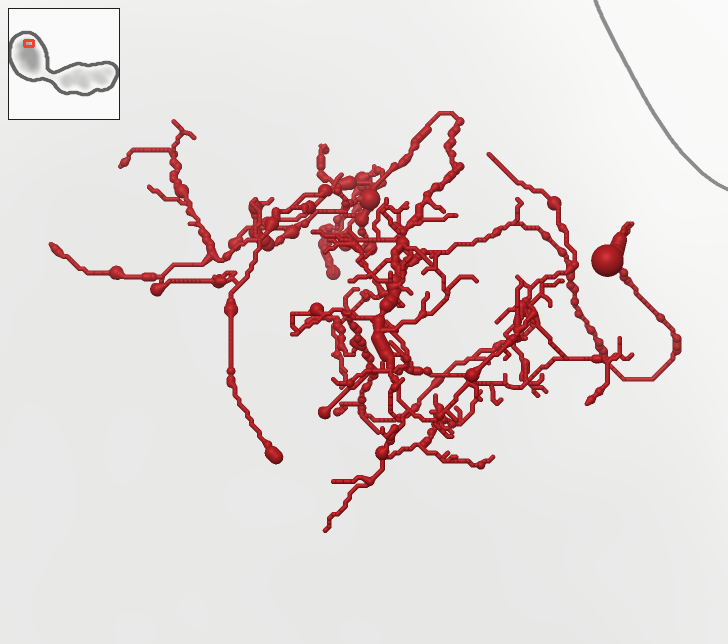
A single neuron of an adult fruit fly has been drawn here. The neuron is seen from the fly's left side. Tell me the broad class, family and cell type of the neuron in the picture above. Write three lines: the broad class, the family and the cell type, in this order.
central-brain intrinsic neuron
hemilineage LHp2
CB1156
